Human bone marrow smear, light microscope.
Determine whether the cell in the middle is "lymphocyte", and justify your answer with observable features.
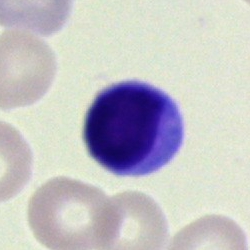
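Look first at the round, smooth outline and the dense, dark purple chromatin. The cytoplasm is scant and blue, just a narrow crescent on the right side, with no granules in it.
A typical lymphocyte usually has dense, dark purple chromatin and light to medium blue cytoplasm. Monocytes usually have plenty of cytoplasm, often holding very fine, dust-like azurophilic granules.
So the chromatin and the blue cytoplasm speak for lymphocyte, while the narrow crescent and the lack of granules speak against monocyte. Yes, lymphocyte fits this cell.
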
